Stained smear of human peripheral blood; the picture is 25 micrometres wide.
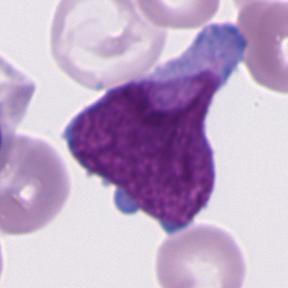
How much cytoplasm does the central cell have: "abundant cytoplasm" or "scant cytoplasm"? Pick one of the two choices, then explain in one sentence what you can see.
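Scant cytoplasm. The cytoplasm is scant and pale blue, most of it in the upper-right tail.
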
